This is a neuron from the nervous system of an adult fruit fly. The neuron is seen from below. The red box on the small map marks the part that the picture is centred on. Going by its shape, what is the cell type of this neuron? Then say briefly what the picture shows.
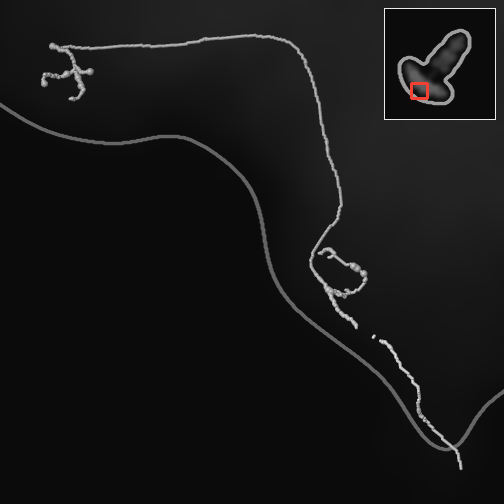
It is of cell type ORN_DA2. It is a sensory neuron entering the brain. The drawing shows no cell body. It has a dozen or fewer branch ends.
